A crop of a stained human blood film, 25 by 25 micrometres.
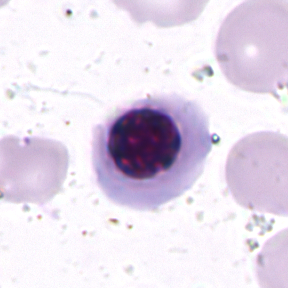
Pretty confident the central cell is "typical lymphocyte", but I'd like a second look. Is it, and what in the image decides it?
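Typical lymphocyte is the wrong name here: this cell is a normoblast. Most telling is where the nucleus sits: it lies toward the upper left of the cell, and the cytoplasm forms a wide rim that is broadest below and to the right of it.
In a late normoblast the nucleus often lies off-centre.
The nucleus is round in outline and about 6 micrometres across, and its chromatin is dark purple and coarsely clumped.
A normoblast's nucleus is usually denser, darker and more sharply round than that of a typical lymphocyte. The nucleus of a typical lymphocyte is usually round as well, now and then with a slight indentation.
A round outline on its own would therefore fit both names; it is the dark nucleus and its off-centre position that favour the normoblast. The cytoplasm is a pale lilac-blue.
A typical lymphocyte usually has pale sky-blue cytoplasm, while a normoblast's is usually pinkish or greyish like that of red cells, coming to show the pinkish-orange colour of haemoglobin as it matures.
The cell is about 11 by 9 micrometres, with a smooth, rounded outline and no surface projections, and the nucleus fills about 40% of its area. No nucleolus can be seen, and the cytoplasm contains no vacuoles.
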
